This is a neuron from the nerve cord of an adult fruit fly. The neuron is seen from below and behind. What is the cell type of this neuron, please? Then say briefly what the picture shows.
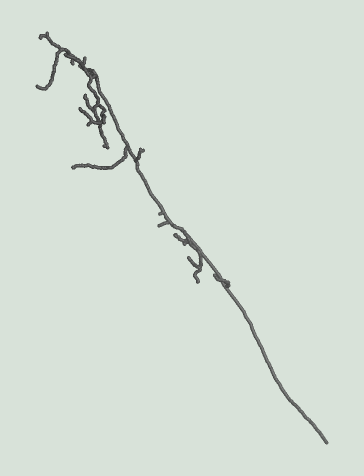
The cell type is DNge016. It is a descending neuron. The drawing shows no cell body. As drawn here it is taller than it is wide.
